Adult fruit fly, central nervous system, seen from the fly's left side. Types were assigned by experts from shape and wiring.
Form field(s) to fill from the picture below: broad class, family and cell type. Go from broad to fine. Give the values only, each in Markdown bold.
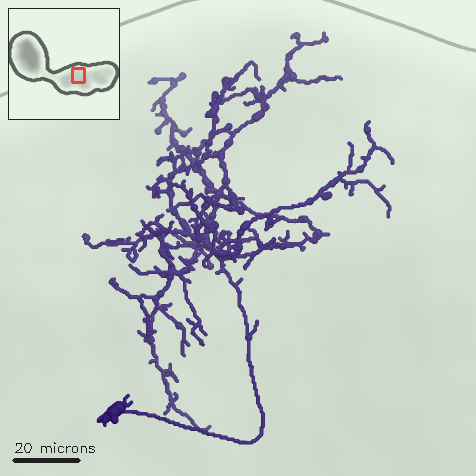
**nerve-cord intrinsic neuron**, **hemilineage 16B**, **IN16B068_a**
